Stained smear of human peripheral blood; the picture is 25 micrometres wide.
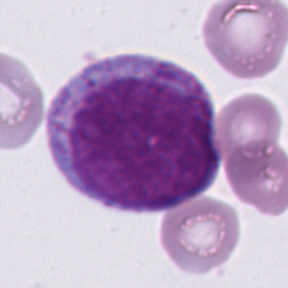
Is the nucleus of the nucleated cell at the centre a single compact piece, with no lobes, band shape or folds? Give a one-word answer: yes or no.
Yes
